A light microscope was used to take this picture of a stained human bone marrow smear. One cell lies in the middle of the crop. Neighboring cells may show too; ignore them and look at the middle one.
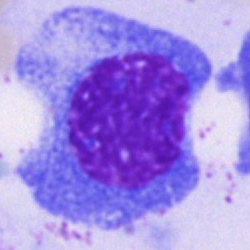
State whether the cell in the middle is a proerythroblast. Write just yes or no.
no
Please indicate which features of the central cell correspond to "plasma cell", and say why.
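For a plasma cell, the cytoplasm is the part that goes with the name: it is blue here.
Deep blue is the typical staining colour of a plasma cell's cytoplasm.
That cytoplasm has a fine, speckled texture, without coarse coloured granules. The outline is irregular, with broad notches cut into its left and right sides. The dark purple chromatin is mottled with many small pale spots.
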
